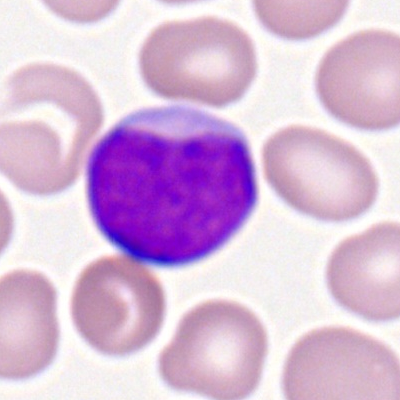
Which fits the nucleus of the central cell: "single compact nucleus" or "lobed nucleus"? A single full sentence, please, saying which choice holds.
It is a single compact round, oval or kidney-shaped nucleus that the cell has.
